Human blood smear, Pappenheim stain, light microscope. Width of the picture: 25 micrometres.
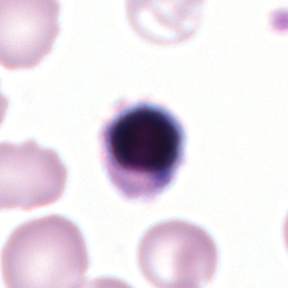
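Normoblast at the centre of the blood smear. Its nucleus looks round and measures about 6 micrometres across, sitting off-centre toward the top of the cell. The chromatin seems very dark and densely condensed, with almost no pattern I can make out. The cytoplasm is scant and pale pinkish-lilac, and it is widest below the nucleus.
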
